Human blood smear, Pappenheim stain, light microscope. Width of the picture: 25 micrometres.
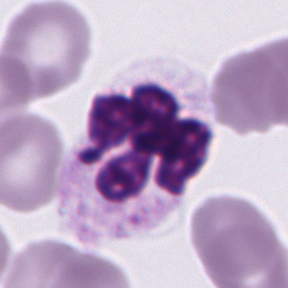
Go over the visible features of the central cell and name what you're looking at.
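Several separate nuclear lobes, four or more. Chromatin dense, dark purple, coarsely clumped. Cytoplasm pale pinkish-lilac, widest below and left of the nucleus. Fine, small pinkish-violet granules in the cytoplasm. Segmented neutrophil.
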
